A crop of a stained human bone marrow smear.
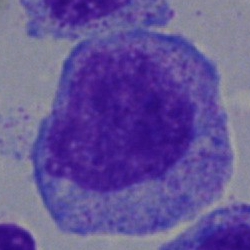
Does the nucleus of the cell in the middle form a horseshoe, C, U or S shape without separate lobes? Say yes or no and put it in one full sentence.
No, there is a compact round or oval nucleus rather than a bent band.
